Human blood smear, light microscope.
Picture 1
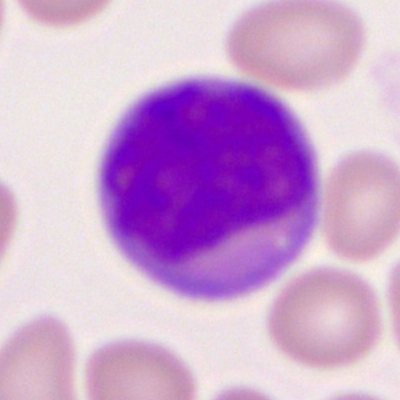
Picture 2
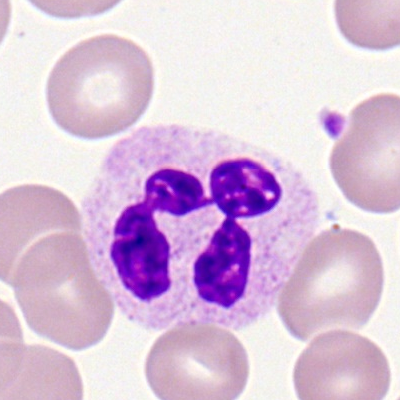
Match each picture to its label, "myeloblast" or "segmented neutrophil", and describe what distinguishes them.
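Picture 1: myeloblast. Picture 2: segmented neutrophil. Outline: round in both, no surface projections; the segmented neutrophil's edge is smooth. Nucleus: fills most of the cell in the myeloblast; divided into four separate lobes in the segmented neutrophil, joined to one another by thin strands of nuclear material.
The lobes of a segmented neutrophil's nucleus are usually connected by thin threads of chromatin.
Chromatin: deep purple in the myeloblast; dark purple and coarsely clumped in the segmented neutrophil.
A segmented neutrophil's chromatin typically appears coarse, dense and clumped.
Cytoplasm: a narrow pale blue-lilac crescent, mainly along the lower edge, in the myeloblast; abundant and pale pink-lilac, surrounding the nucleus on all sides, in the segmented neutrophil.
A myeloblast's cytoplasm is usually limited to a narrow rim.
Granules: the segmented neutrophil's cytoplasm is evenly filled with fine, small pinkish-violet granules.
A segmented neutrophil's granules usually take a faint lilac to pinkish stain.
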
